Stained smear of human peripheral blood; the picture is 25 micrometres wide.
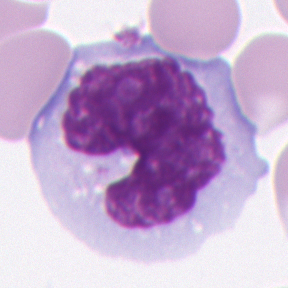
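Monocyte: the nucleated cell at the centre of this stained peripheral blood smear, about 21 micrometres across. Its nucleus fills about 50% of the cell's area and has a notch that opens toward the lower left. The monocyte's pale grey-blue cytoplasm forms its widest band below and to the left of the nucleus, and a few small clear vacuoles lie near the nuclear notch.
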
